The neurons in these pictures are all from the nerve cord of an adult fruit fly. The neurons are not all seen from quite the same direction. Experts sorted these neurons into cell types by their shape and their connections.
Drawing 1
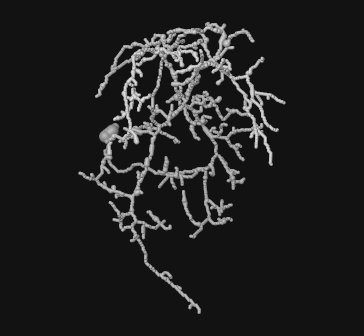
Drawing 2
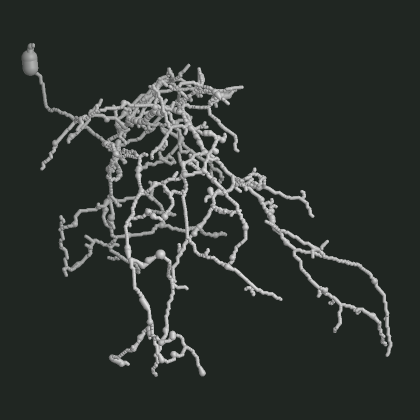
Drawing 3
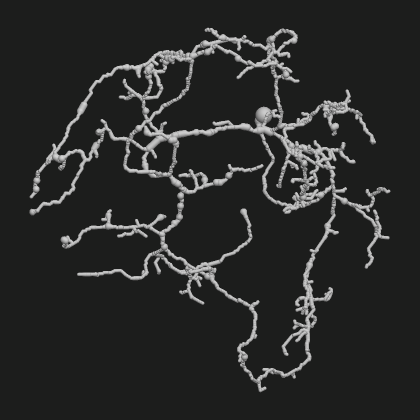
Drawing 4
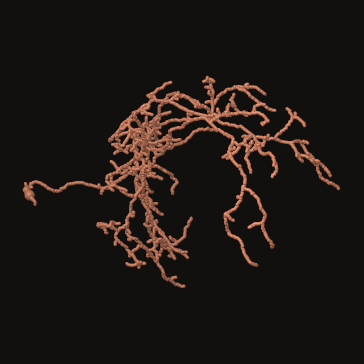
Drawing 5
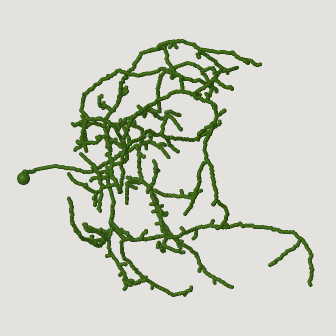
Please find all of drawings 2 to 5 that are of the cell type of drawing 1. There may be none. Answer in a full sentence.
Drawing 2 and drawing 4 are of the same cell type.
